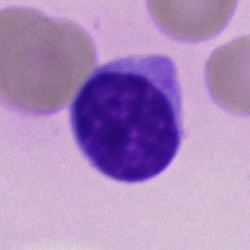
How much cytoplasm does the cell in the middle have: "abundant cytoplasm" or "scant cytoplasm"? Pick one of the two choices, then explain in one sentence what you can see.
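Scant cytoplasm. The cytoplasm is scant and lies mainly as a cap on the upper right side of the nucleus.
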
